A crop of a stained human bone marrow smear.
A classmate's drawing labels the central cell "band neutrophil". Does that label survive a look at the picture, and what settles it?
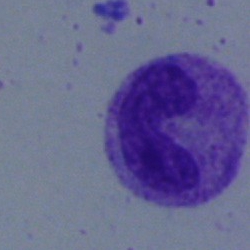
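Yes, band neutrophil is the right name for this cell. The deciding item is the chromatin, which is dense and stains dark purple.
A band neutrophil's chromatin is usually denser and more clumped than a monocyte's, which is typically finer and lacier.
On that count, the dense chromatin here speaks for band neutrophil and against monocyte. Also noted: the outline is round and smooth, and no nucleoli are visible in the nucleus. Small purple specks are scattered on the background near the cell.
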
